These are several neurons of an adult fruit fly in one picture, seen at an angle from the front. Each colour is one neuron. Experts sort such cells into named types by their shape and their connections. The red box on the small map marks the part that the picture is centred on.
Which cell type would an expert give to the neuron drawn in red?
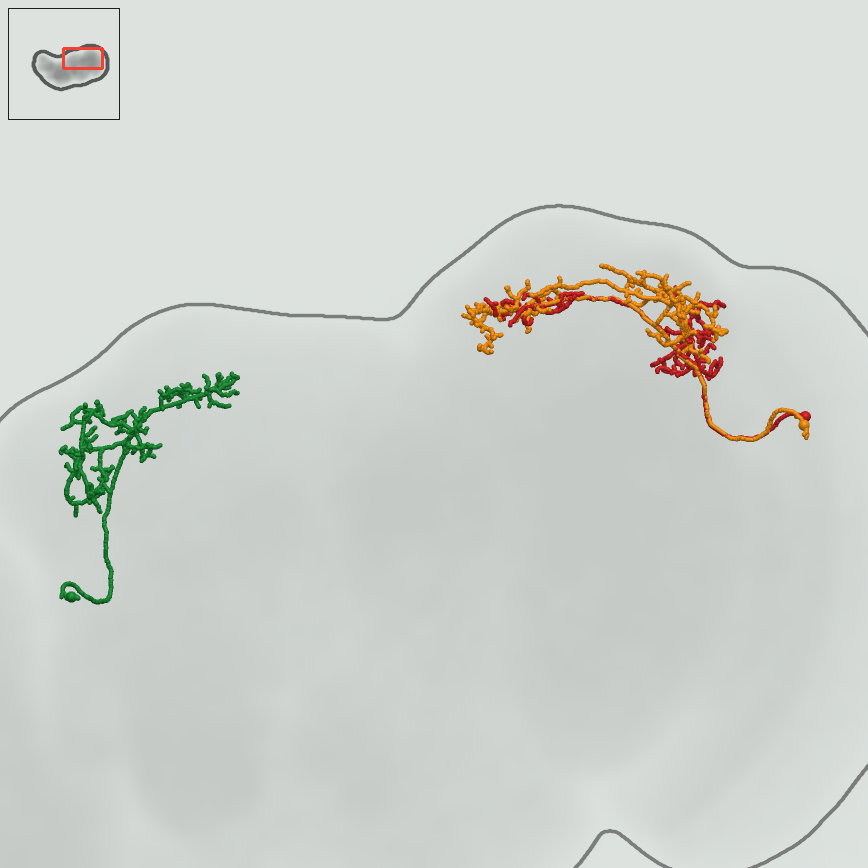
CB1359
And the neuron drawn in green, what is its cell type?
CB2507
